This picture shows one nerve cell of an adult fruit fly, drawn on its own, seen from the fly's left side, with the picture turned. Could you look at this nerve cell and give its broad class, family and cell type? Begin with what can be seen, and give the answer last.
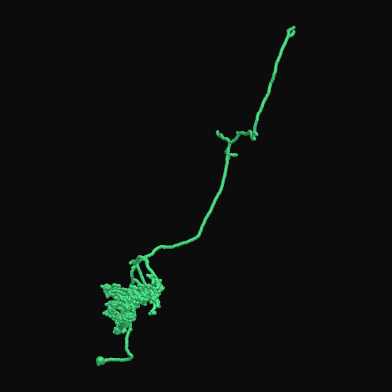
The cell body can be seen at the lower left of the picture. In this view it is taller than it is wide. This is a descending neuron. The family is DNge. Its cell type is DNge004.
